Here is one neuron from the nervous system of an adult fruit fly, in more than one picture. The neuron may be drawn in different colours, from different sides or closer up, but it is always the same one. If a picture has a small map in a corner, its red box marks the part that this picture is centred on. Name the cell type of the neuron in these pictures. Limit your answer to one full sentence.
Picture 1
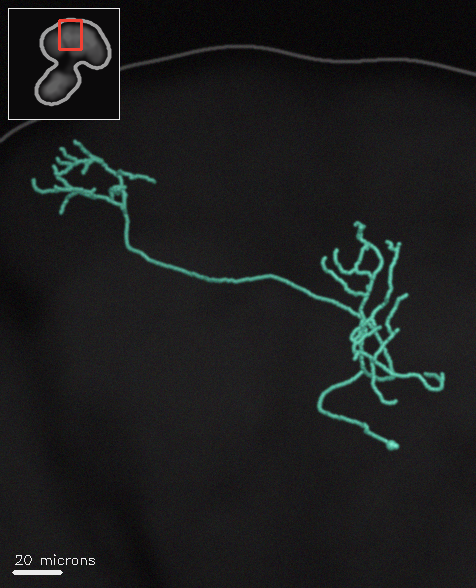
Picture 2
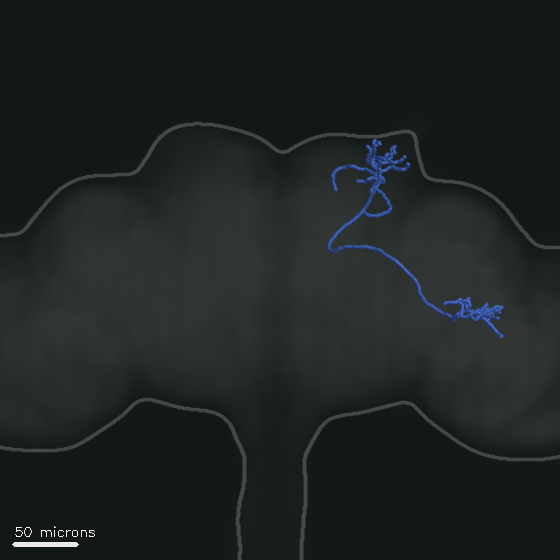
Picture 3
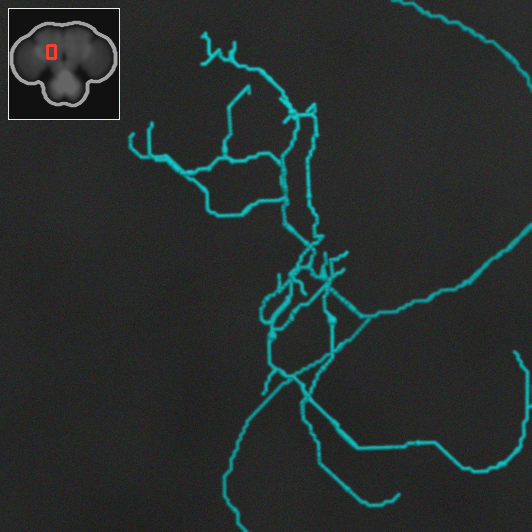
The type of this neuron is the cell type M_vPNml84.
